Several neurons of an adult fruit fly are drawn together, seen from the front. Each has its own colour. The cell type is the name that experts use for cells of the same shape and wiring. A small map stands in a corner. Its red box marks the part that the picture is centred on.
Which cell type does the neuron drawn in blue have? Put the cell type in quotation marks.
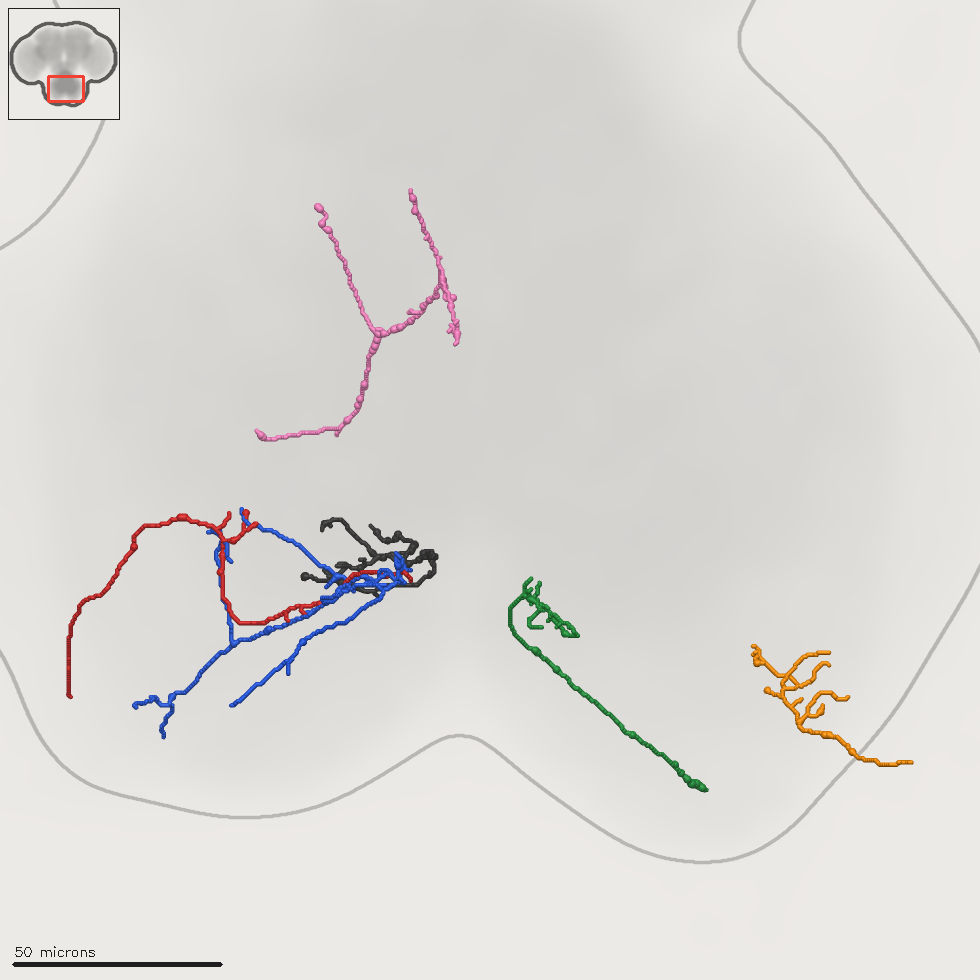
"SNta32"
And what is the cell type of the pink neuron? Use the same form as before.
"SNta43"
